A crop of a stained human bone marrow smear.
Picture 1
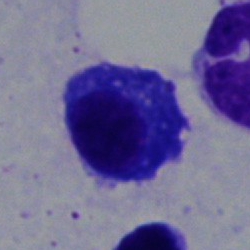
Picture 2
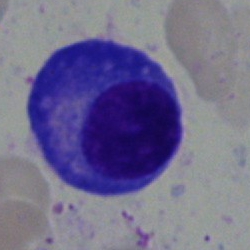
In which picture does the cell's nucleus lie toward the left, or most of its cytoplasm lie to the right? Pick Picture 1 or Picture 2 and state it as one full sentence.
Toward the left lies the nucleus of the cell in picture 1.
